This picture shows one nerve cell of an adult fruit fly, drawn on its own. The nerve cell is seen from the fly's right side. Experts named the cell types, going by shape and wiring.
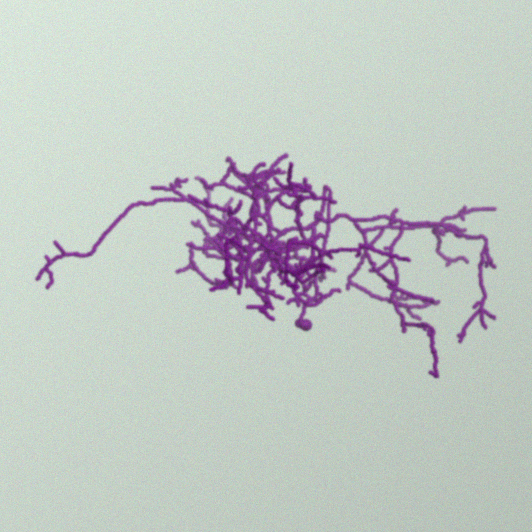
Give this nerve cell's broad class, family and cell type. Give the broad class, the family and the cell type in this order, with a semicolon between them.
nerve-cord intrinsic neuron; hemilineage 00A; IN00A048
